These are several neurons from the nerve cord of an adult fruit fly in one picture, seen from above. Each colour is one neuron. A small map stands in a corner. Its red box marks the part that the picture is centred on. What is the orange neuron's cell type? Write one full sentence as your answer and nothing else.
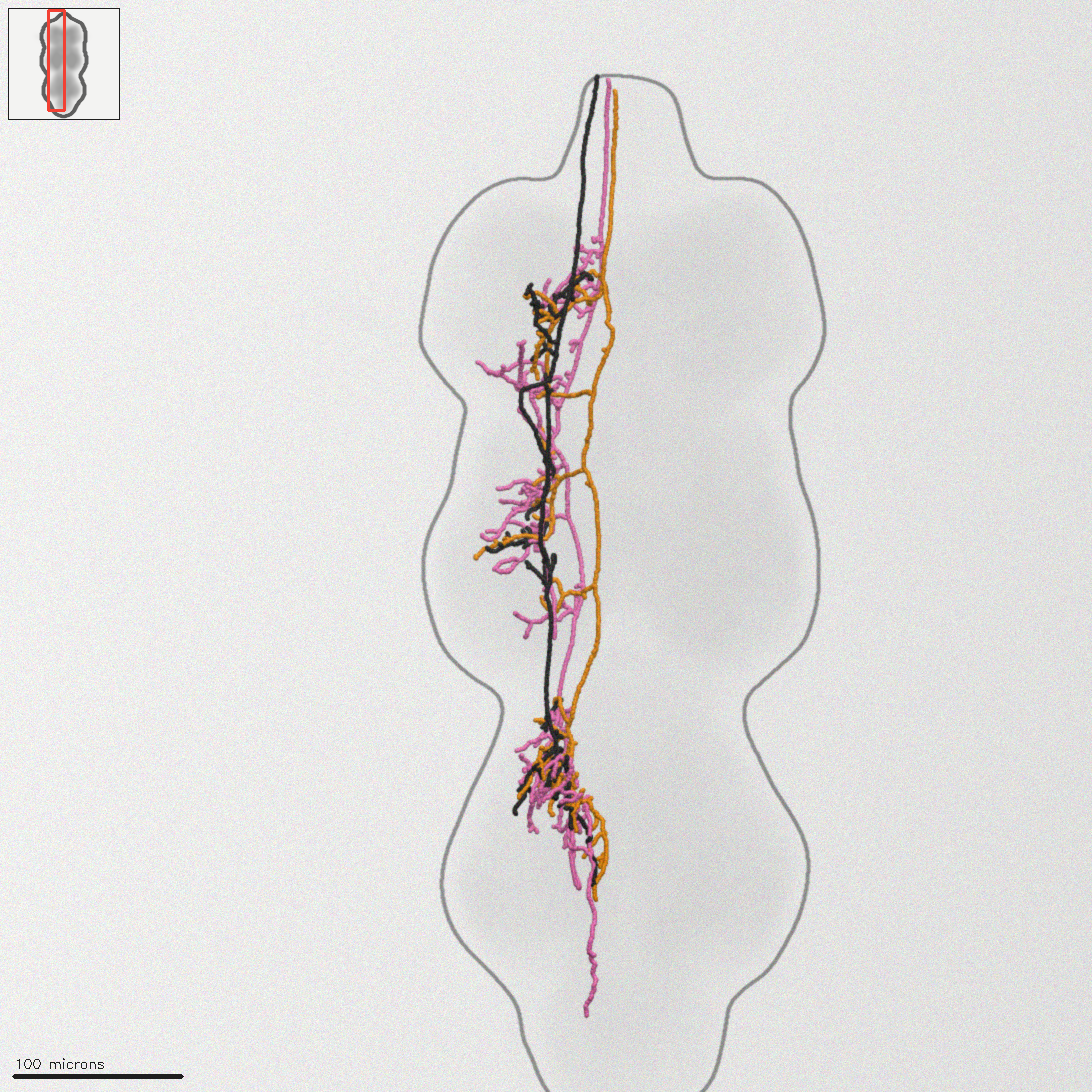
This neuron is assigned to the cell type DNae008.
